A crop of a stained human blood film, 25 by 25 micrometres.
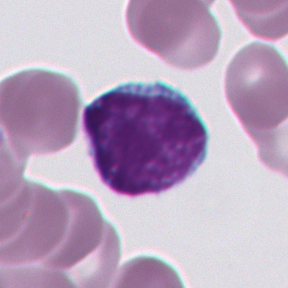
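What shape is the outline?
Roughly round, I'd say, though slightly angular, with a few flattened sides.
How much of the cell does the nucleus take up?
Nearly all of it, at about 11 by 9 micrometres, leaving at most a very thin rim of pale bluish cytoplasm at the edge.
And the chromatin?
Dark purple and dense, with small paler spots scattered through it.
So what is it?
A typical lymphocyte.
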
